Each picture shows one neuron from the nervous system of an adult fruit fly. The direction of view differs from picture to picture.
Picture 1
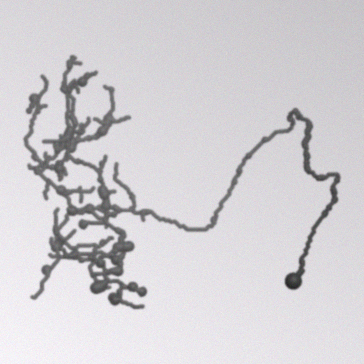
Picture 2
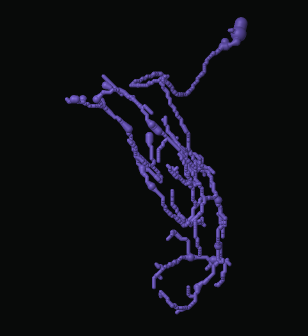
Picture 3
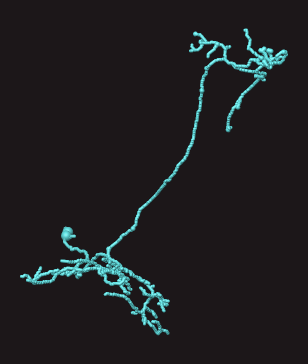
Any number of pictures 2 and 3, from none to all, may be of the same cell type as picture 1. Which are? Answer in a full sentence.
Picture 2 is of the same cell type.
